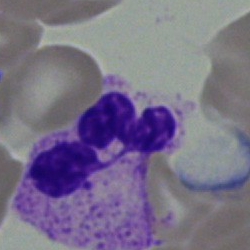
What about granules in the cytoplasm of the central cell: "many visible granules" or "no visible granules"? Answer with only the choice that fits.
Many visible granules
